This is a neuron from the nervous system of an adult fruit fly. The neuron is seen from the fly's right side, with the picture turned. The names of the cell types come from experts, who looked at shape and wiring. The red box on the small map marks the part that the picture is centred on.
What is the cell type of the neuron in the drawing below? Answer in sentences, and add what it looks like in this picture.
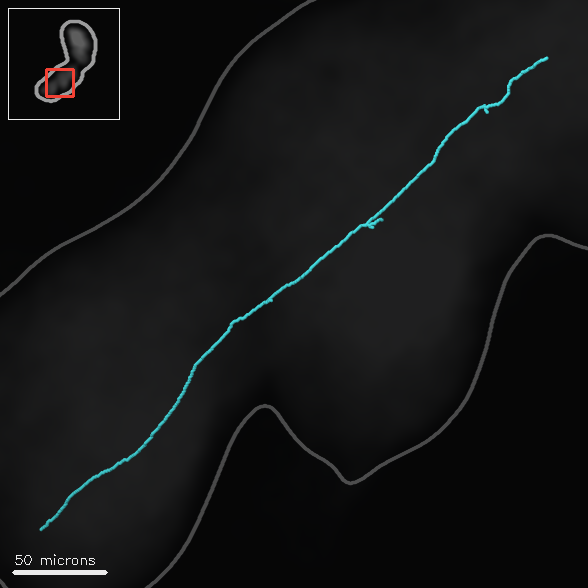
Its cell type is SNpp42. Its broad class is sensory neuron entering the nerve cord. The drawing shows no cell body. From left to right in the picture it spans about 300 microns. There are a dozen or fewer branch ends.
